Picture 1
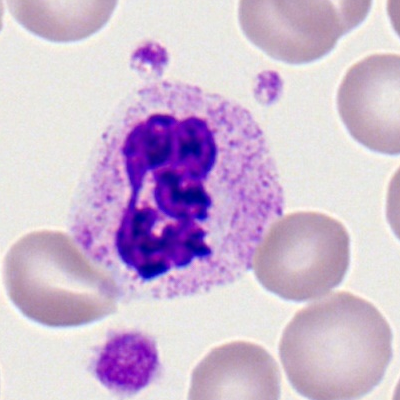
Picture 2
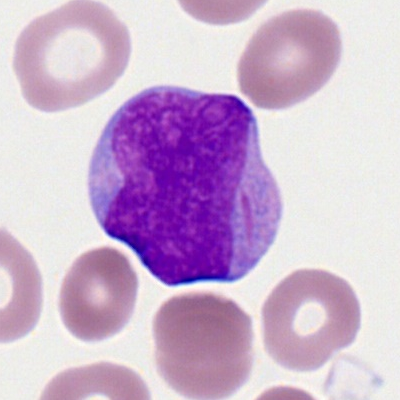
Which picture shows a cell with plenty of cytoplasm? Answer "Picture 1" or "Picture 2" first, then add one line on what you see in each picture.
Picture 1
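In picture 1: The cytoplasm is plentiful and pale pinkish-lilac.
In picture 2: The nucleus fills most of the cell.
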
